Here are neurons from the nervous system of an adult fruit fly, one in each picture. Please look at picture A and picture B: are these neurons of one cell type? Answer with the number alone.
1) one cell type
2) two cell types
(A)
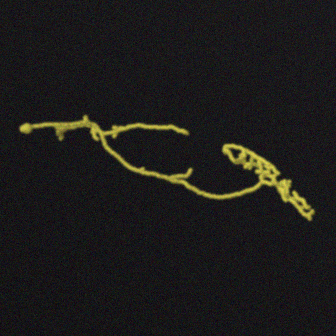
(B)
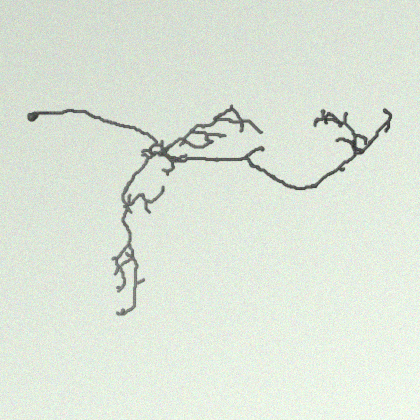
2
